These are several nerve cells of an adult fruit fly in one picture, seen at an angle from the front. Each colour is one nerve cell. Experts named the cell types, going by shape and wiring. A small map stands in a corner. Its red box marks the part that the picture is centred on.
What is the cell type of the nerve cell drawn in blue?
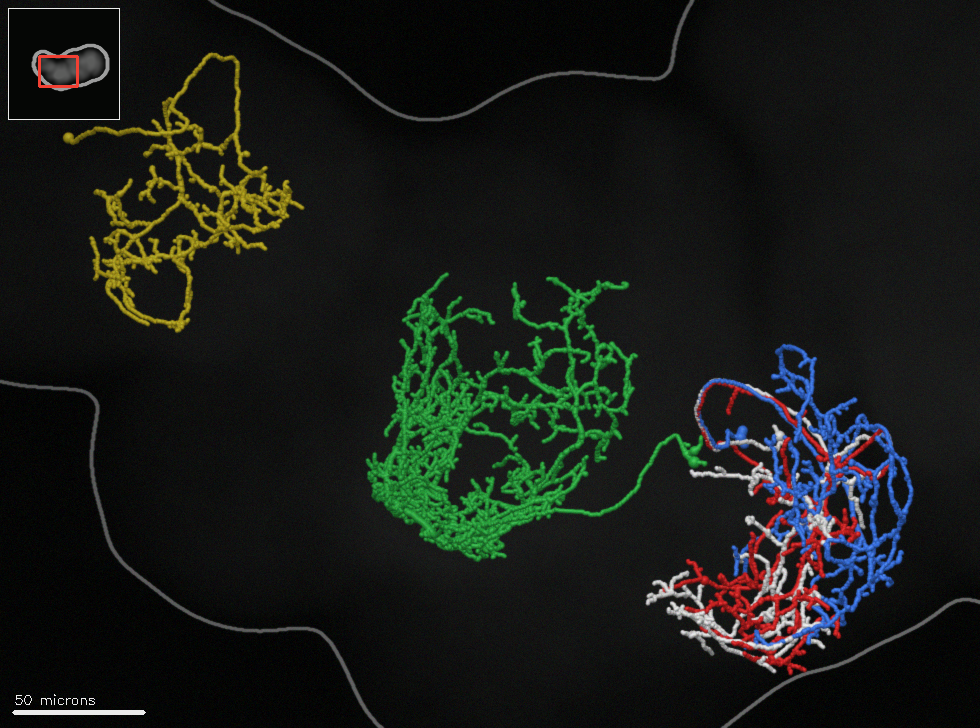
IN03A067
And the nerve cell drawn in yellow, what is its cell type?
IN03A088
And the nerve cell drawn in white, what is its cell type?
IN03A089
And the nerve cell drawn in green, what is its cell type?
IN17A019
